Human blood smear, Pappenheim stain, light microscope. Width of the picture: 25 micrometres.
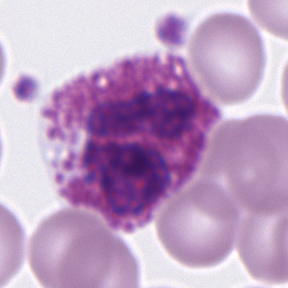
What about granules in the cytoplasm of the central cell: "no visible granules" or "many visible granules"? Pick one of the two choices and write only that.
Many visible granules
